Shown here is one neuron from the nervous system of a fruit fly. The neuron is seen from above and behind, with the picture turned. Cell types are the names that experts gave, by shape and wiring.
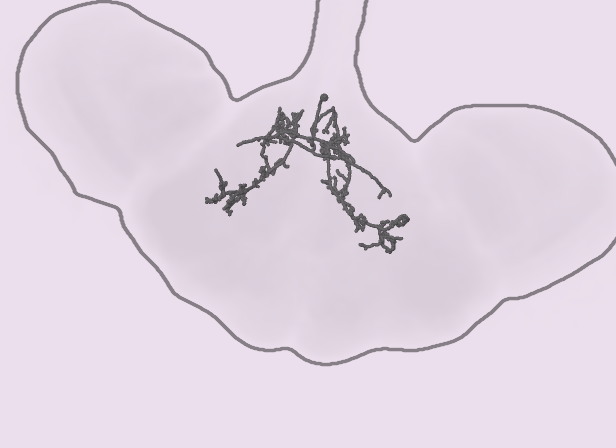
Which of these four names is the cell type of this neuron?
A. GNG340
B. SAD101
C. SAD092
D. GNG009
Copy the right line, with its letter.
A. GNG340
